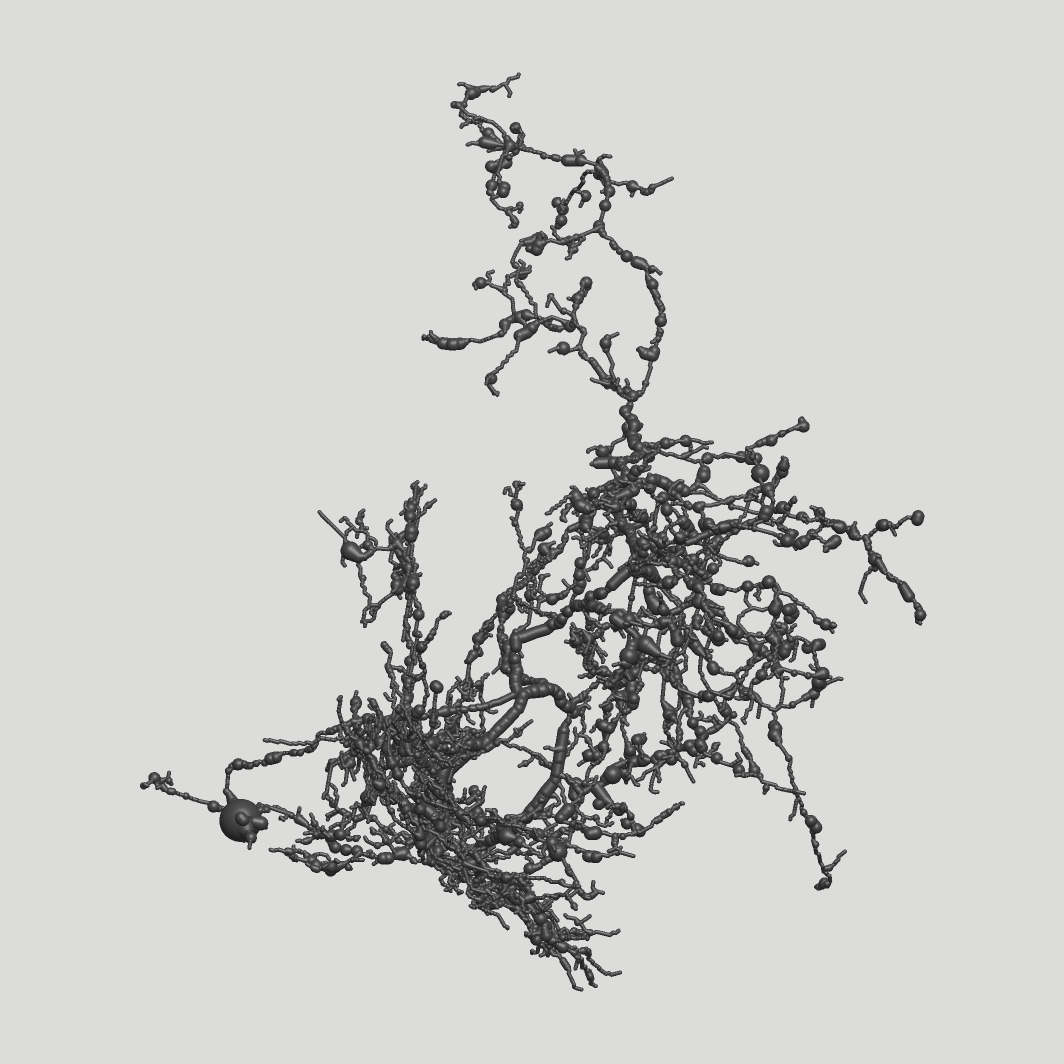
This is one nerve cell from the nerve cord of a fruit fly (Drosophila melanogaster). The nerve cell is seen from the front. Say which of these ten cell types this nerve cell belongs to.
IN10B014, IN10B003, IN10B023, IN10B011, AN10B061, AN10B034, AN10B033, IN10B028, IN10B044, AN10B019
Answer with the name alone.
IN10B003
